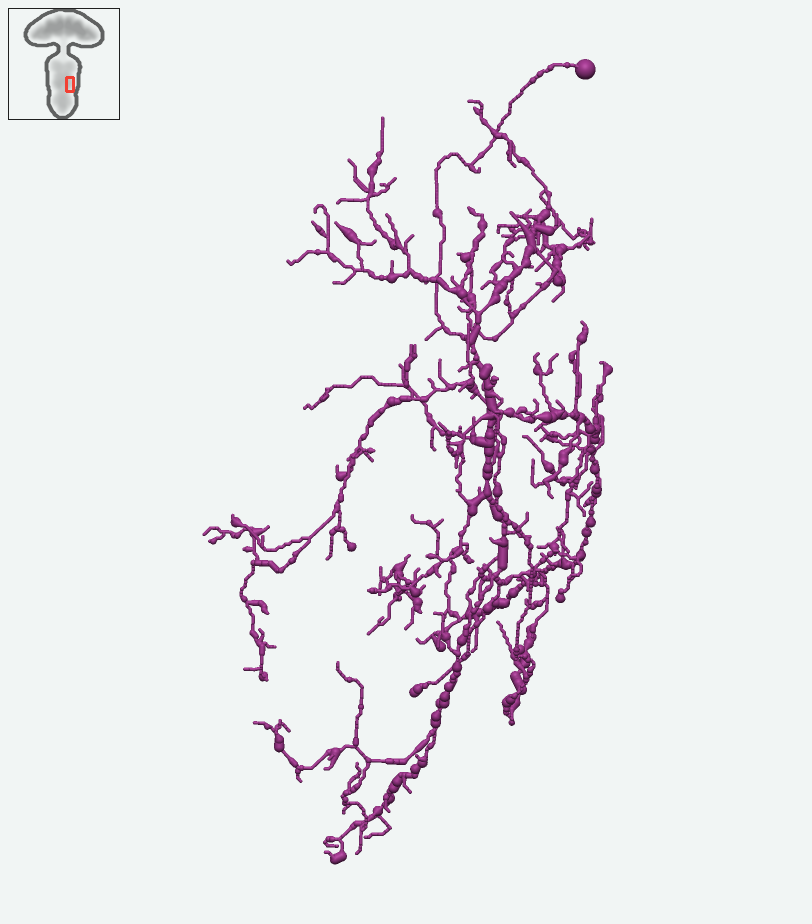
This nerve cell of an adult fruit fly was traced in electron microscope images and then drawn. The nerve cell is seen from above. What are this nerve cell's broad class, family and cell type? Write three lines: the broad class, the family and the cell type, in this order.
nerve-cord intrinsic neuron
hemilineage 08A
IN08A031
